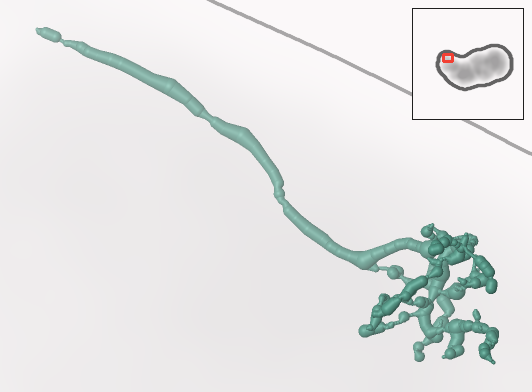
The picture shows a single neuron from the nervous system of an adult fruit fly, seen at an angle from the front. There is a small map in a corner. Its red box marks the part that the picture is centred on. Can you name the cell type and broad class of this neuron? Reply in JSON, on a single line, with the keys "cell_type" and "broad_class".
{"cell_type": "SNxx23", "broad_class": "sensory neuron entering the nerve cord"}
